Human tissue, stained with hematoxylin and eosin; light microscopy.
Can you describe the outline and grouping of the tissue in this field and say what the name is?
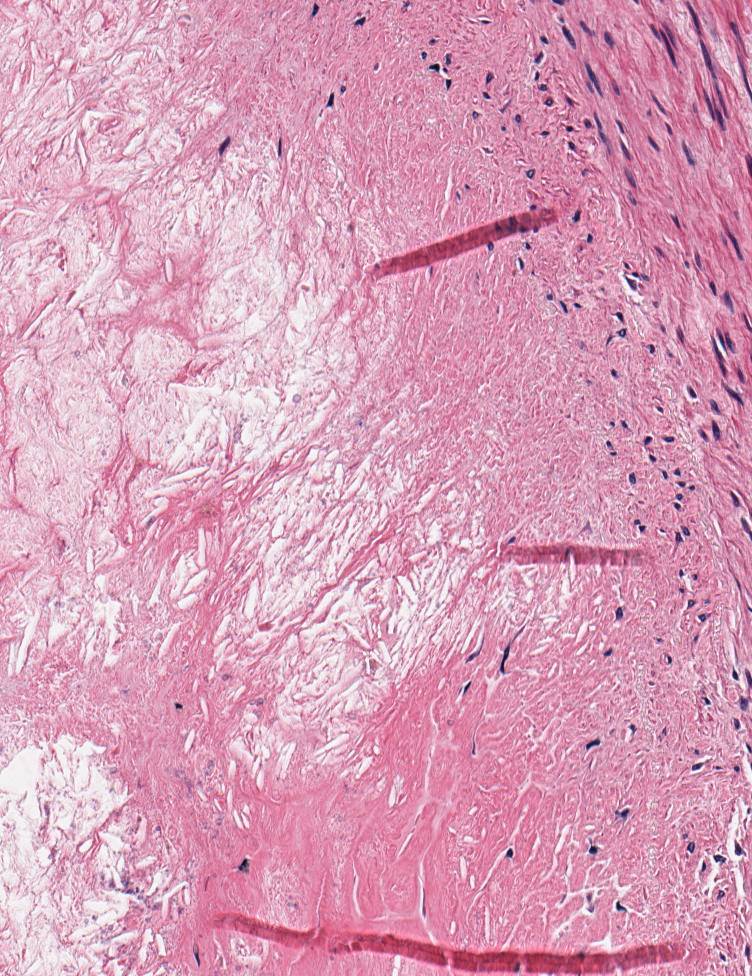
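The left and lower-left parts consist of pale, loose material full of clefts. The middle is dense, eosinophilic and finely fibrillar, with very few cells; its scattered nuclei are small, dark and sparse, increasing towards the right. At the right edge lies a band of more cellular fibrous tissue, with elongated spindle-shaped nuclei and fibres running roughly vertically along the border. The tissue is coronary artery.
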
